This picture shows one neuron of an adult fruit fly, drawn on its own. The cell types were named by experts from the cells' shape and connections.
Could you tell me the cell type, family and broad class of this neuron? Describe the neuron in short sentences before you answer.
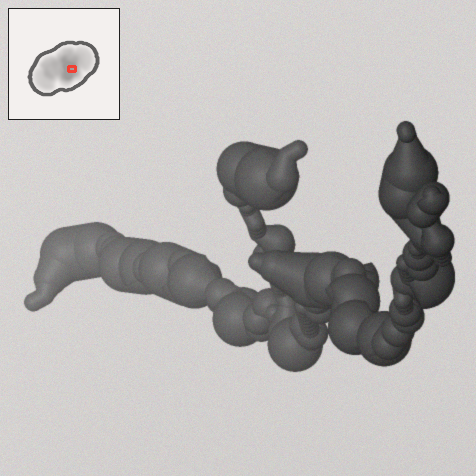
The drawing shows no cell body. There are a dozen or fewer branch ends. Its cell type is JO-B1_b. The name of its family is class mechanosensory. Its broad class is sensory neuron entering the brain.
